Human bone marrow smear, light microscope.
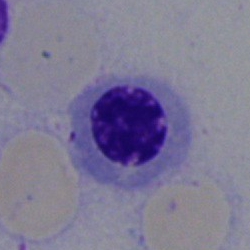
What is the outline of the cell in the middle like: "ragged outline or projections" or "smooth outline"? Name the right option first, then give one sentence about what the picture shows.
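Smooth outline. The cell has a smooth, roughly round outline without surface projections.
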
